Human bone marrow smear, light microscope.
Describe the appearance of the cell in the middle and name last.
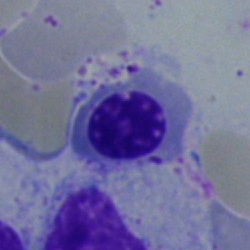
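Dark purple chromatin forms coarse clumps, with small paler patches between them. The rim of cytoplasm is wider on the right side of the nucleus than on the left. No granules are visible in the cytoplasm. A cluster of small purple specks lies along the upper-left edge of the cell. This is an erythroblast.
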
